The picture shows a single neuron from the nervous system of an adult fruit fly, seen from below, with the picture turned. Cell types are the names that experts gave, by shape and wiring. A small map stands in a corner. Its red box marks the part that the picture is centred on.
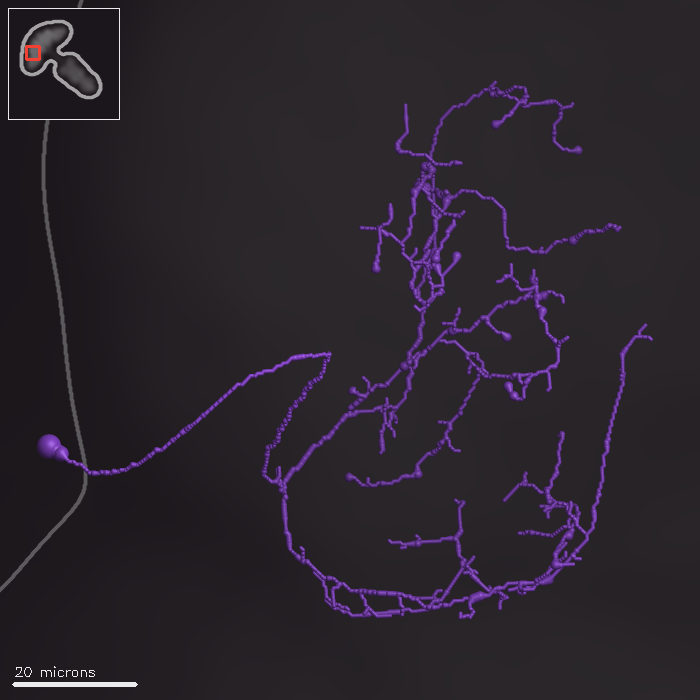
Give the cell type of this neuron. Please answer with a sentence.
The cell type is LHAV5a9_a.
